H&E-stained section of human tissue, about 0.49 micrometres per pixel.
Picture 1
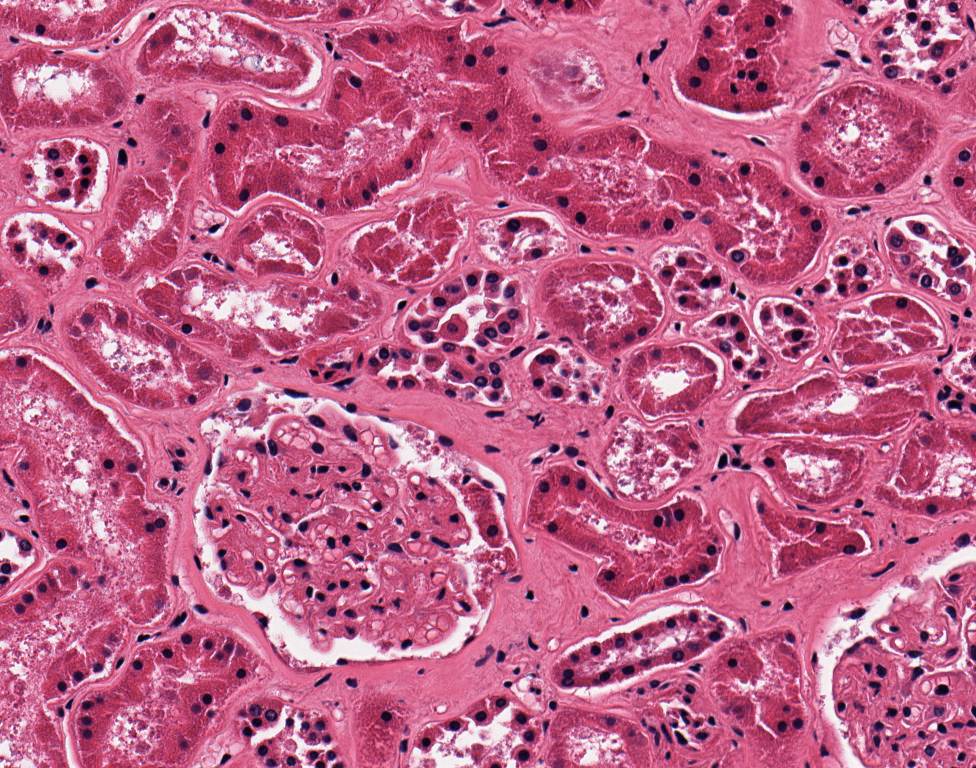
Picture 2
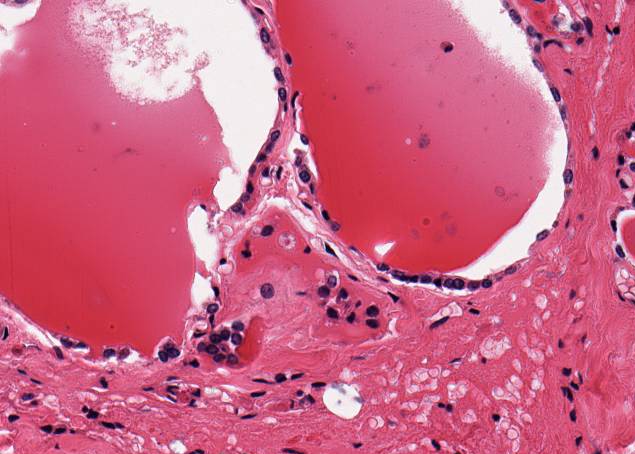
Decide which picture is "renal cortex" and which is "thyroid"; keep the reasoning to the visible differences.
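You've got renal cortex in picture 1 and thyroid in picture 2. Picture 1 has a glomerulus in the lower left-centre and a second one partly cut off at the lower right edge. Most of it is closely packed tubules with dense, deeply eosinophilic granular cytoplasm and round dark nuclei; smaller ones near the centre are paler, less granular and have more crowded nuclei. The narrow white clefts separating several tubules' epithelium from their basement membranes are retraction artefact. Picture 2 instead has two large rounded spaces side by side across the upper two-thirds, lined by a single layer of flattened cells with small dark nuclei. A small cluster of dark round nuclei sits between and below them, left of centre.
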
